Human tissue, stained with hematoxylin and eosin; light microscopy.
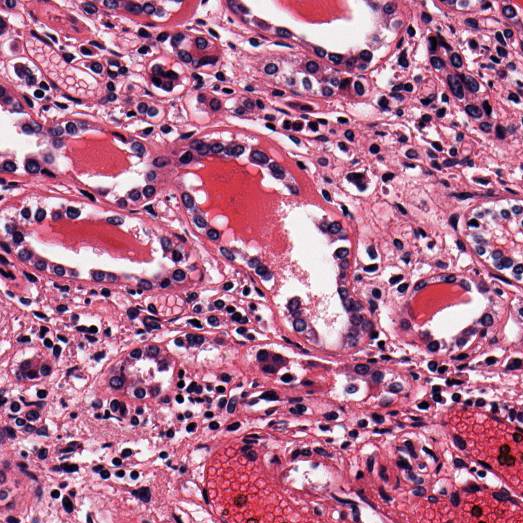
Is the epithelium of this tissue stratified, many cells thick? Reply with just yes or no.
No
